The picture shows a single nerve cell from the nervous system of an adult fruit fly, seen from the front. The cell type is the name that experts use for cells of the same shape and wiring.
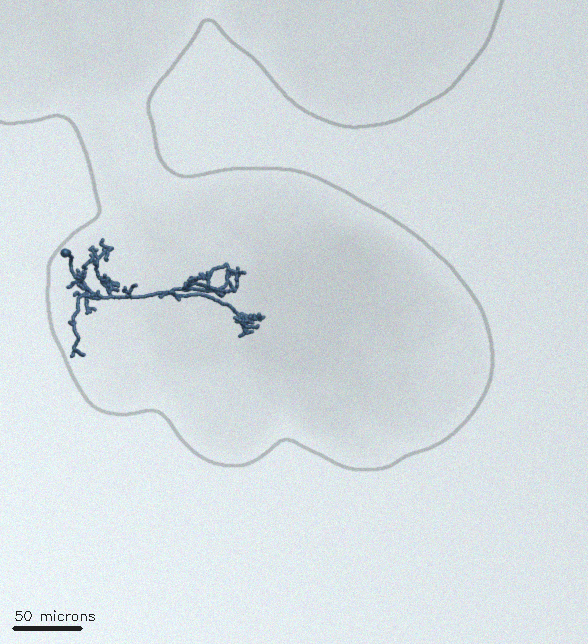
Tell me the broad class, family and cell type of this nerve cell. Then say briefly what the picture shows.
It is a nerve-cord intrinsic neuron. Its family is hemilineage 19A. The cell type is IN19A069_c. The cell body can be seen on the left of the picture. From left to right in the picture it spans about 150 microns.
